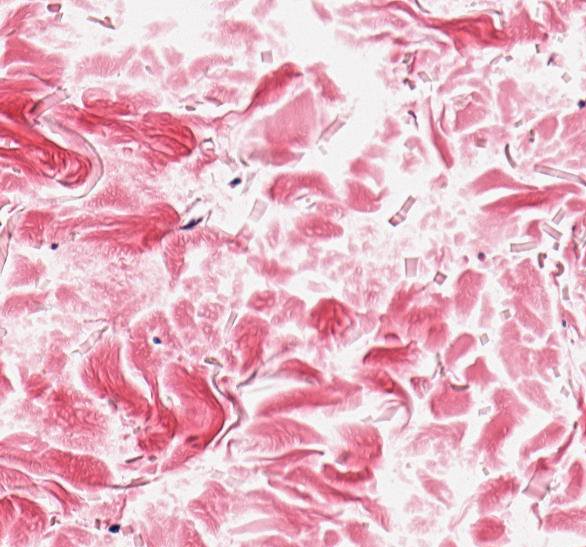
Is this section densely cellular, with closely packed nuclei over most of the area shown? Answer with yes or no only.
No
